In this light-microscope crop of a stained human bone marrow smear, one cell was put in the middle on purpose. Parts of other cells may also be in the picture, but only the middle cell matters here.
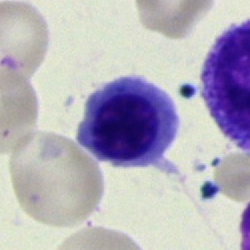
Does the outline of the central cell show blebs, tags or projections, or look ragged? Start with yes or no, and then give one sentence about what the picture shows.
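Yes. The cell outline is roughly round, with a short tapering tag of cytoplasm at the lower right.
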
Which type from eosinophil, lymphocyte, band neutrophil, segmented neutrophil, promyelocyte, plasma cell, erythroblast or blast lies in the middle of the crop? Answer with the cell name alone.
erythroblast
